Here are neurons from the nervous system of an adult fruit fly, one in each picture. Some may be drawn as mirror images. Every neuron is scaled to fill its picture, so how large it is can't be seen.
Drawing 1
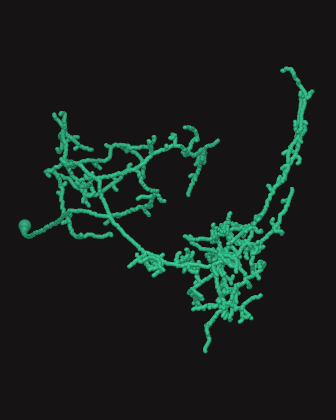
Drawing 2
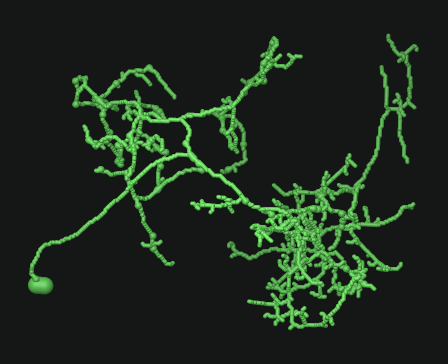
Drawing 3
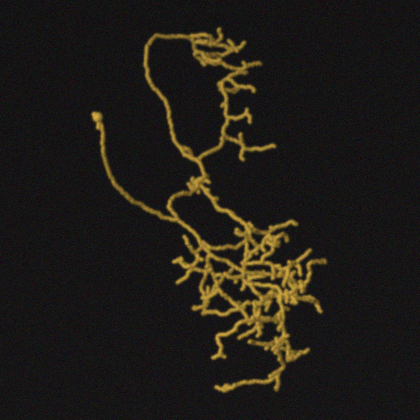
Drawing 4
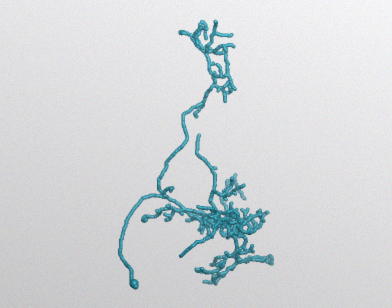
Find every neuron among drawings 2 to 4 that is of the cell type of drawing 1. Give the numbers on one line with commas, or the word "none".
2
